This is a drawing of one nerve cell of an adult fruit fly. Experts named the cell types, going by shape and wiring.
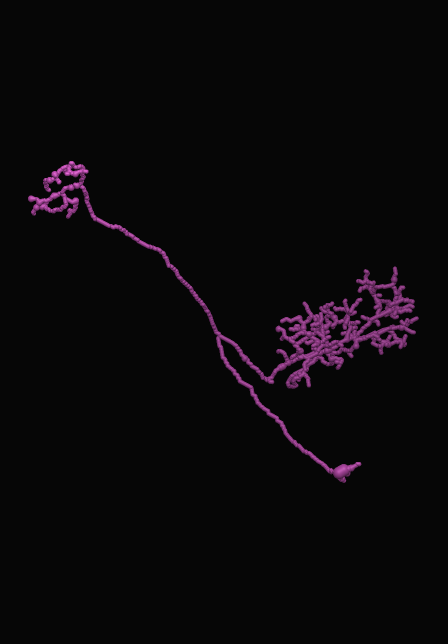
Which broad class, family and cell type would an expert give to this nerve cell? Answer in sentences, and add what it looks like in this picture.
Its broad class is visual projection neuron. Its family is LC. The cell type is LC15. The cell body can be seen at the lower right of the picture. The picture shows dozens of branch ends.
